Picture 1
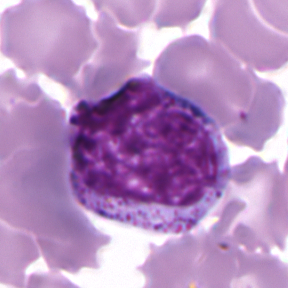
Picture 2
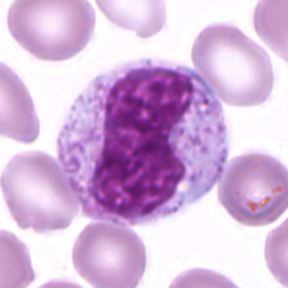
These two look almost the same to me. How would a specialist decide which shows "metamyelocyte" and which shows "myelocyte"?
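Picture 1 shows a myelocyte; picture 2 shows a metamyelocyte. In picture 1 the nucleus is a single unlobed mass, whereas in picture 2 it is bean-shaped, with an indentation on its right side.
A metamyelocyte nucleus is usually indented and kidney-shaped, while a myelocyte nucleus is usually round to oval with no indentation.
The chromatin in picture 2 is dark purple and coarsely mottled rather than smooth.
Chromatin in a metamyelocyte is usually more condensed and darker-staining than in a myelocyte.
The cytoplasm in picture 1 forms a narrow crescent along the lower edge of the cell, while in picture 2 the pale greyish-lilac cytoplasm surrounds the nucleus on both sides. Picture 1 has many small reddish-purple granules with pale cytoplasm between them; picture 2 has fine purple granules scattered throughout.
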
